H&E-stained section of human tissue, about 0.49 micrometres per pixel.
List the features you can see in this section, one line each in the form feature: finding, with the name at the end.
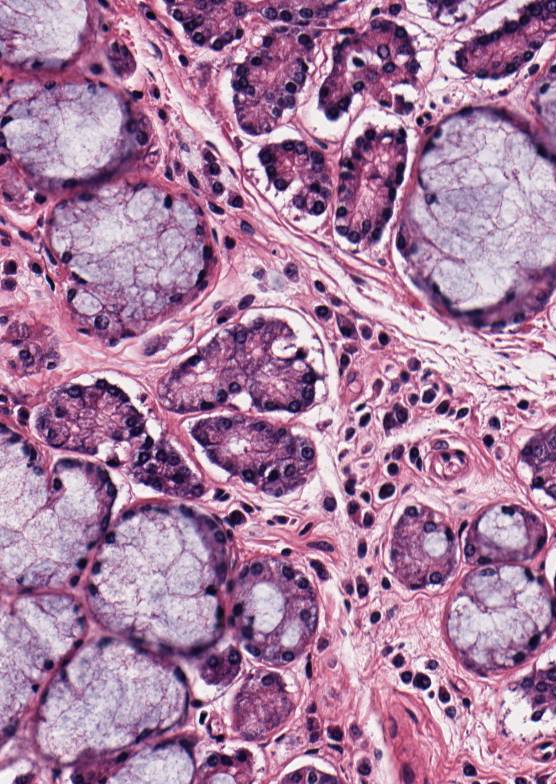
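Mucous acini: pale, foamy, greyish-blue cytoplasm
Mucous nuclei: flattened, pressed against each acinus base
Serous acini: granular, purple-staining cytoplasm
Serous nuclei: round, lying toward the cell base
Name: minor salivary gland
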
